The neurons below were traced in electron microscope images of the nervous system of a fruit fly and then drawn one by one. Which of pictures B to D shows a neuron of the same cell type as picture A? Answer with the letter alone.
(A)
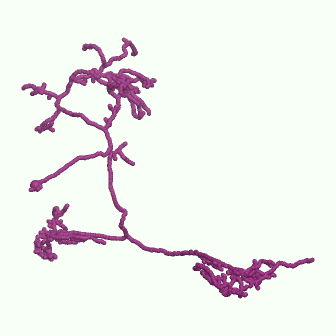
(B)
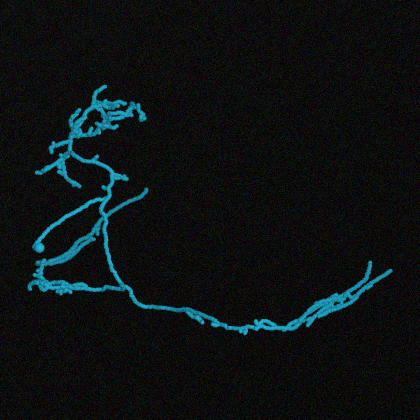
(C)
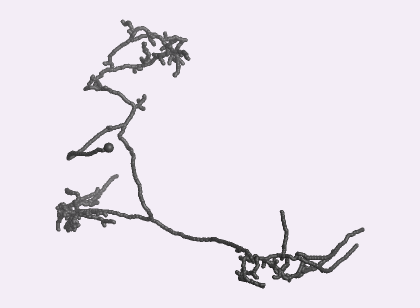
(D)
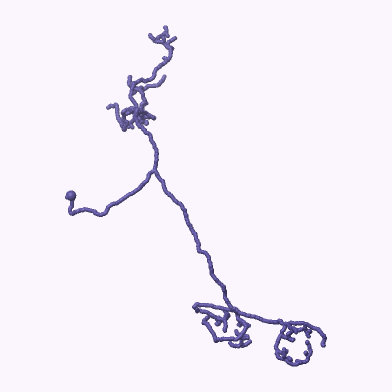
C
